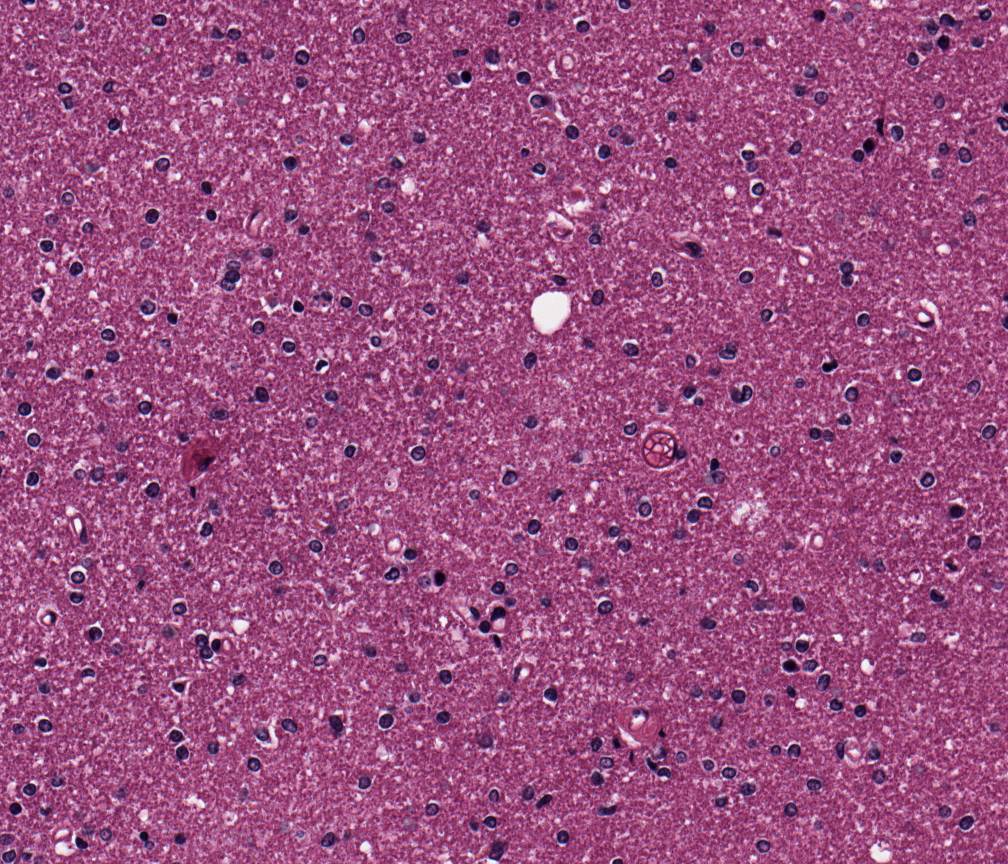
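Cerebral cortex, haematoxylin and eosin. Finely granular pink background throughout, small dark nuclei scattered evenly across it. Most nuclei small, round and dark, with little visible cytoplasm around them. Many of the small nuclei within a narrow clear halo. Left middle: single angular cell, cytoplasm deeply red-stained.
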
